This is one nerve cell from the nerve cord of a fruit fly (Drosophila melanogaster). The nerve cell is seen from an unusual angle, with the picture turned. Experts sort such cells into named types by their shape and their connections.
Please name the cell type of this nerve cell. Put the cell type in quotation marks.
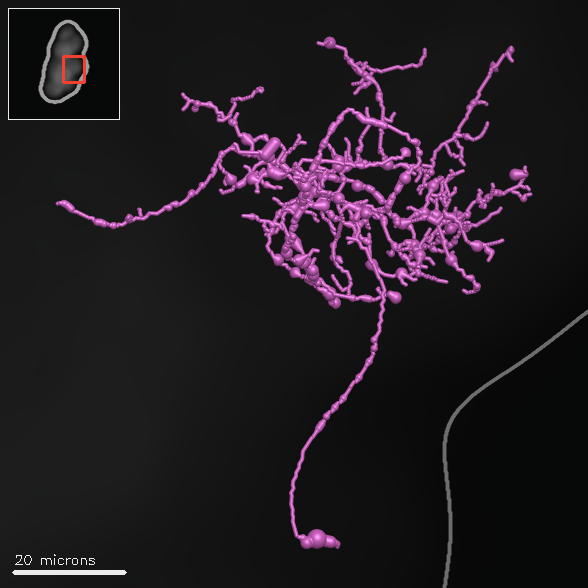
"IN16B125"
